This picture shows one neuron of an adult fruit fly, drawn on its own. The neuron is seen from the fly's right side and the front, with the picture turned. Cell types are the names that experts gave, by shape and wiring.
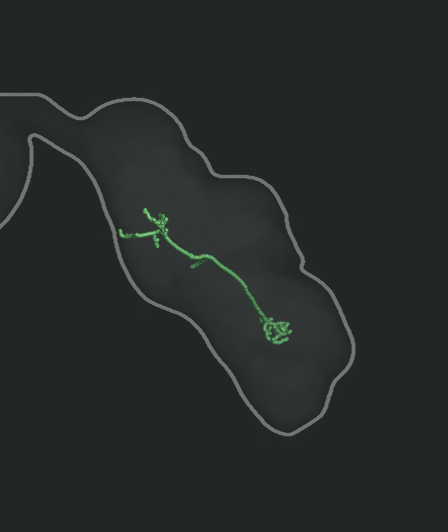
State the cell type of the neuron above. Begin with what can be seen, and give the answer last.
No cell body is drawn. In this view it is wider than it is tall. Its broad class is nerve-cord intrinsic neuron. Its cell type is GFC3.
